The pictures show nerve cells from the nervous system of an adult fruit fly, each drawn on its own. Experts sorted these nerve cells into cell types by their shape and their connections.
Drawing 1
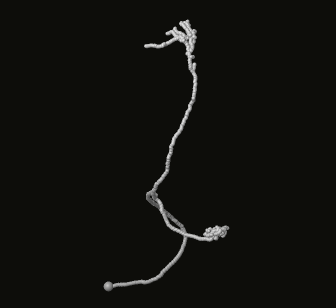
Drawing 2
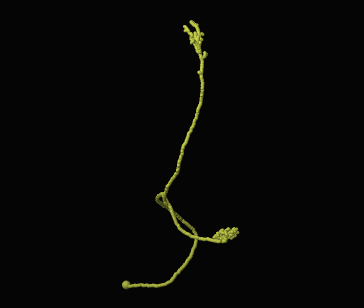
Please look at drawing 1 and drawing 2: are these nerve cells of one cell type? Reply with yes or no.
yes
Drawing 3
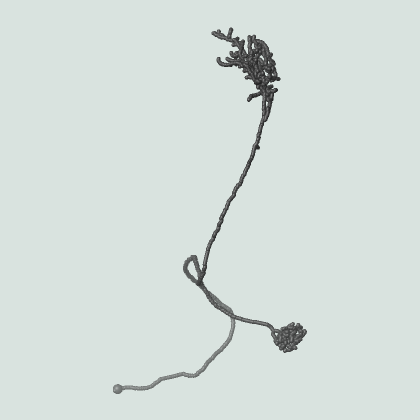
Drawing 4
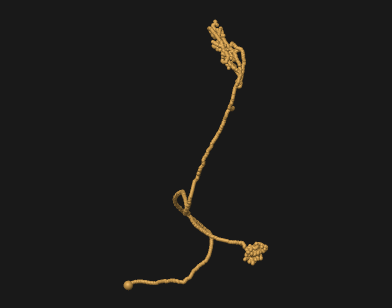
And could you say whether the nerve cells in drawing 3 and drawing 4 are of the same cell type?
yes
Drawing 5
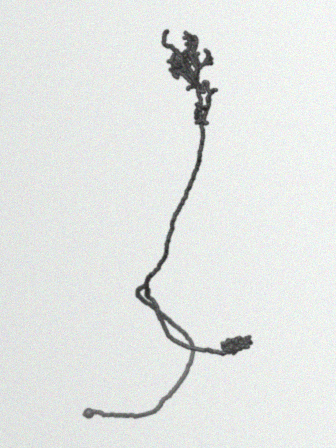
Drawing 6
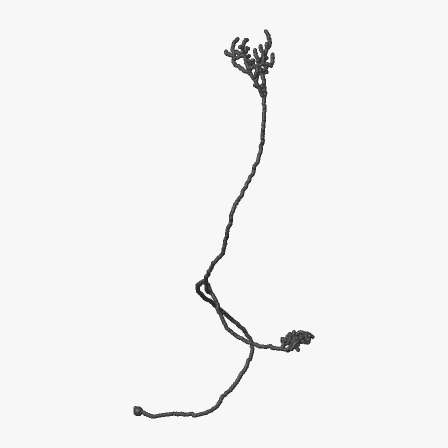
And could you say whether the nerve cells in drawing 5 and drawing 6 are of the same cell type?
yes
